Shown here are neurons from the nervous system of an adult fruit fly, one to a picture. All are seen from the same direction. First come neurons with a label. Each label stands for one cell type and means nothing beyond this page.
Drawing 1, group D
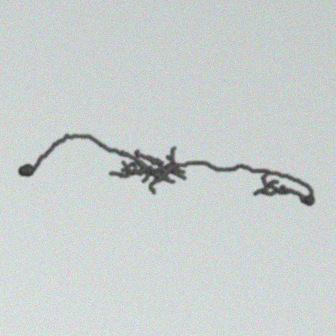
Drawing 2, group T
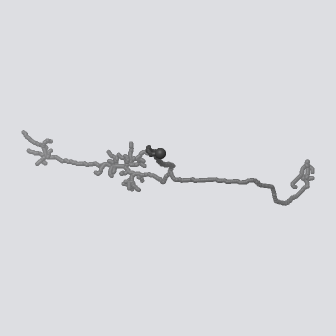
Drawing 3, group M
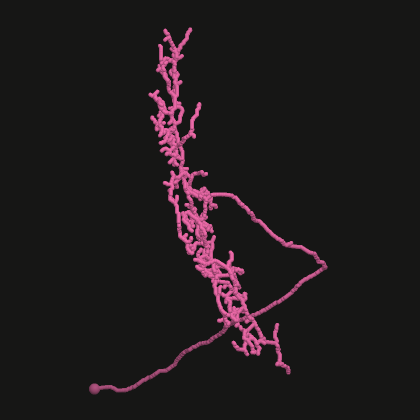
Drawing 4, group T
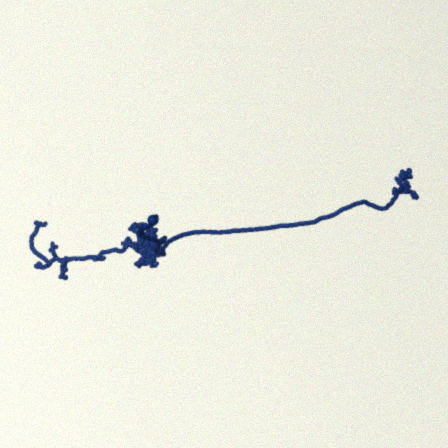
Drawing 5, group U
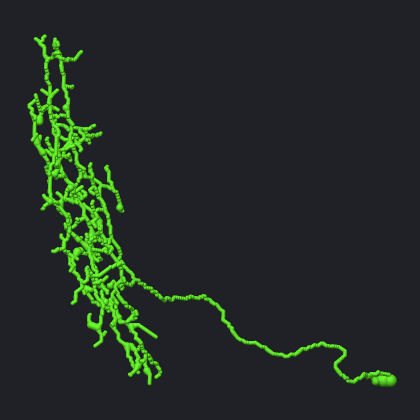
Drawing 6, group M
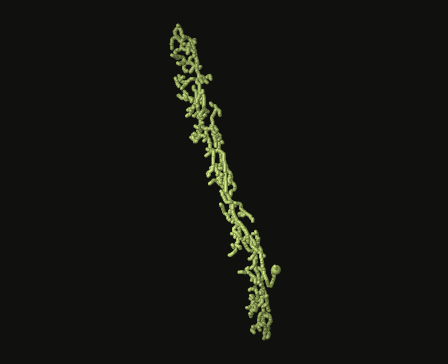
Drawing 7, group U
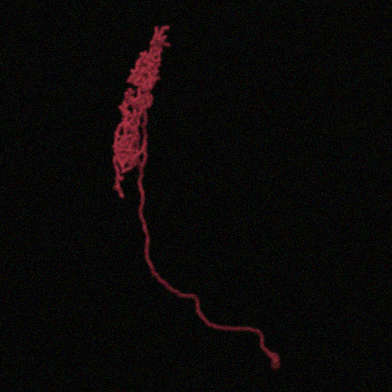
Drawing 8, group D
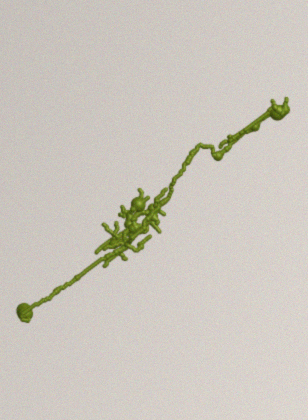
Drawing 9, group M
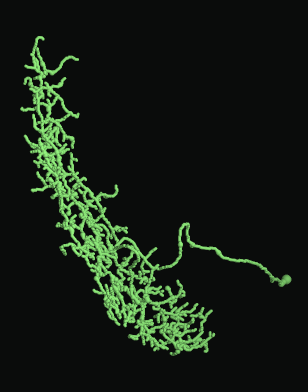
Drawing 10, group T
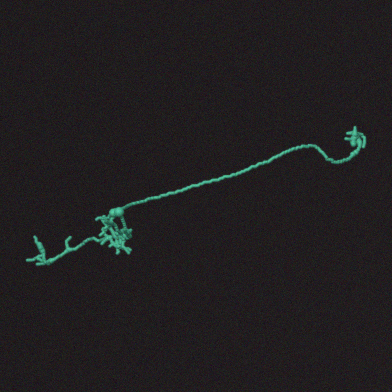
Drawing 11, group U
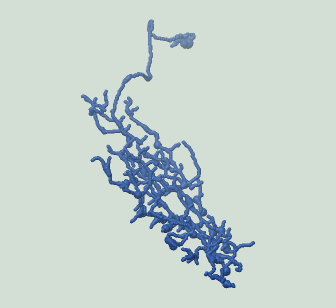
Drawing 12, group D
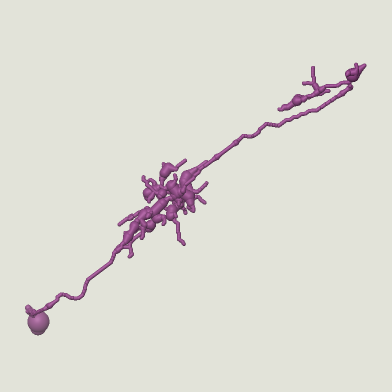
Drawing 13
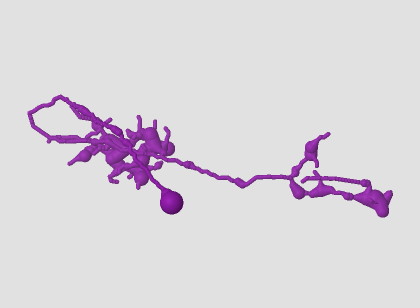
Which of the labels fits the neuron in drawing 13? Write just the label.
group D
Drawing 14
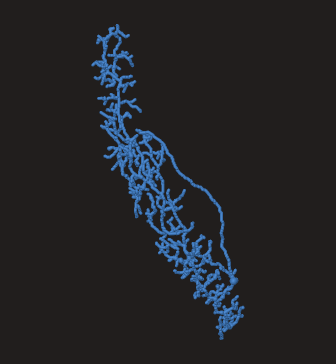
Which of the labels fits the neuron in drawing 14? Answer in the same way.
group M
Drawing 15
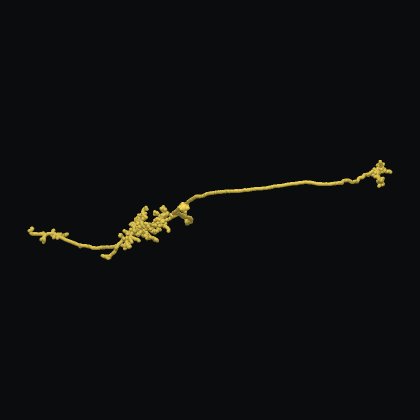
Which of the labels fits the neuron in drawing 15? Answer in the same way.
group T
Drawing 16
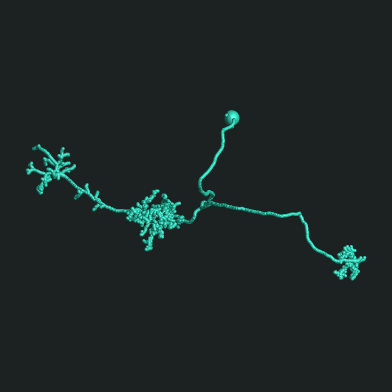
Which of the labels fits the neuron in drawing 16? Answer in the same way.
group T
